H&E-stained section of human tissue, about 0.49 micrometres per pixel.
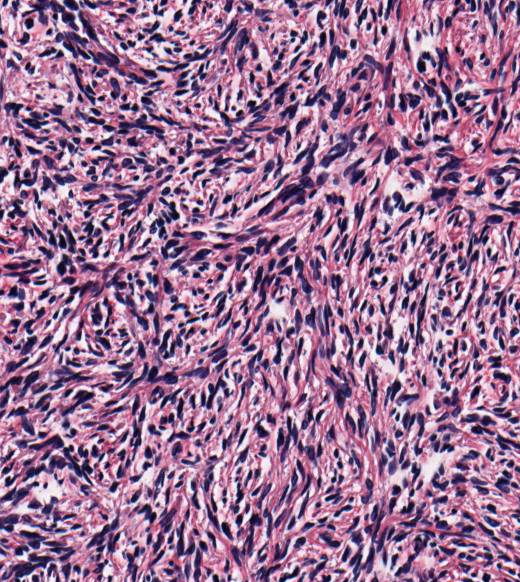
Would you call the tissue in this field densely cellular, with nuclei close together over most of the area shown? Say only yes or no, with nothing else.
Yes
